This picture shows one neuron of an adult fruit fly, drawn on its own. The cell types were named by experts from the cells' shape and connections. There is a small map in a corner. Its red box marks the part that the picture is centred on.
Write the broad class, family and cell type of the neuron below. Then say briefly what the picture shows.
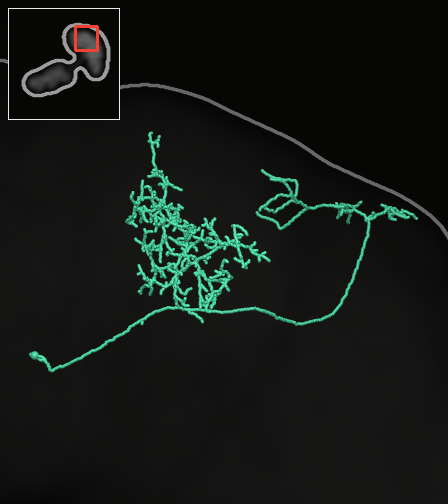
This is a central-brain intrinsic neuron. The family is hemilineage VLPl&p1_posterior. It is of cell type AVLP494. It lies in the brain. Dozens of branch ends can be seen.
